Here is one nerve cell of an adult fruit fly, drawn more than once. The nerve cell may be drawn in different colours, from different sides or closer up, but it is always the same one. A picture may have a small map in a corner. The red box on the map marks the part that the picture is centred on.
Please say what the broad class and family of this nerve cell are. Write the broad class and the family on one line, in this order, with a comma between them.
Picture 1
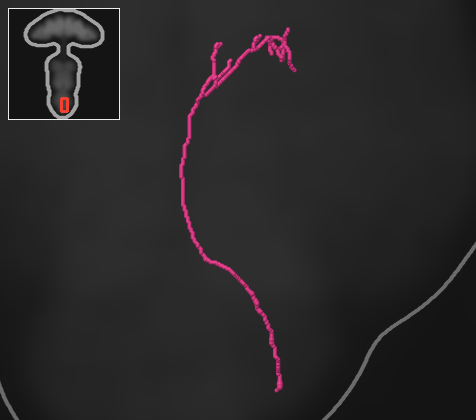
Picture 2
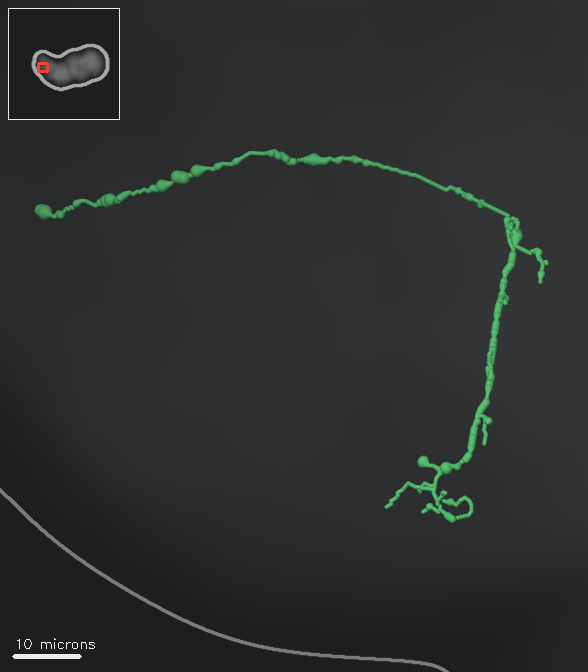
sensory neuron entering the nerve cord, class mechanosensory tactile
